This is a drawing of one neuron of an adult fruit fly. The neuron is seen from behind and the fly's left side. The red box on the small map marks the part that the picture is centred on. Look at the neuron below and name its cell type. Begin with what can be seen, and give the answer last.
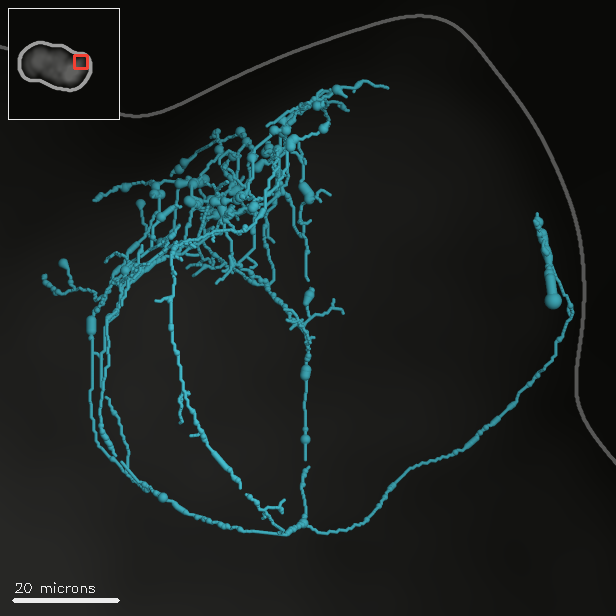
The cell body is on the right of the picture. By the scale bar it is about 100 microns wide in this view. Dozens of branch ends can be seen. This is a nerve-cord intrinsic neuron. It is of cell type INXXX377.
